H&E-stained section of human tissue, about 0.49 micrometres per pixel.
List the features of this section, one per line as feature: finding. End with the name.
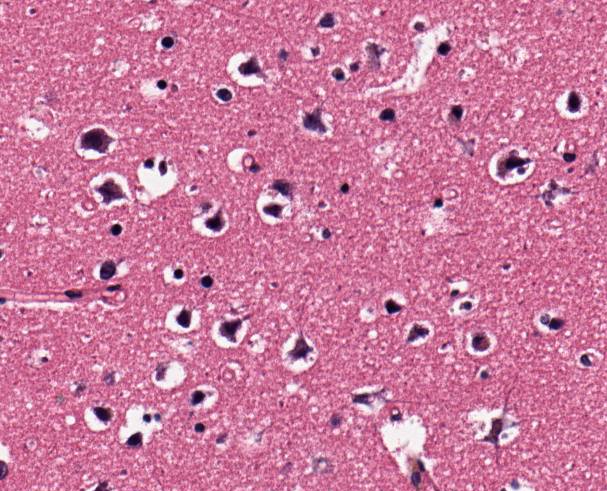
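Arrangement: cells scattered singly, no glands, tubules or sheets
Background: pink, finely granular
Larger cells: several angular, with a tapering process
Staining: most larger cells dark purple, shrunken
Vessel: narrow, thin-walled, diagonal, upper right
Name: cerebral cortex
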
